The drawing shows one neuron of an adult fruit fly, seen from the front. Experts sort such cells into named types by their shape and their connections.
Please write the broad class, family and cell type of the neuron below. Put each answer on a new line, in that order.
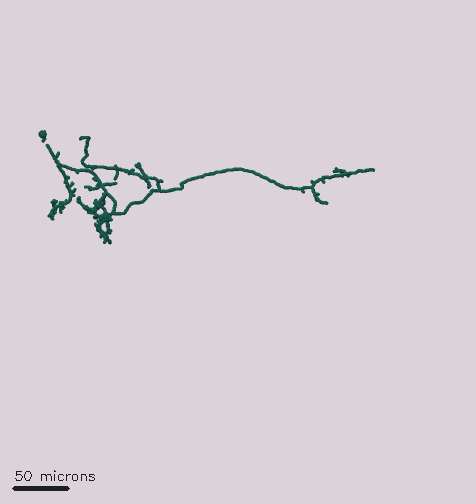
central-brain intrinsic neuron
hemilineage LHl2_ventral
AVLP069_c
